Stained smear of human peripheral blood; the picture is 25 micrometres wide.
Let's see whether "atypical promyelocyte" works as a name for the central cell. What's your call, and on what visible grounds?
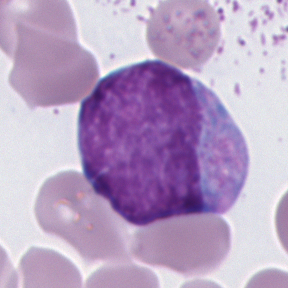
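The outline's smooth, with nothing projecting from the surface. There are no clear vacuoles in the cytoplasm, and the nucleus takes up about 70% of the cell's area. Red cells touch the lower edge.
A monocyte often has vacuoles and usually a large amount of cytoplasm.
So the cytoplasm free of vacuoles and a nucleus filling most of the cell both sit badly with monocyte. The name atypical promyelocyte fits this cell.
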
